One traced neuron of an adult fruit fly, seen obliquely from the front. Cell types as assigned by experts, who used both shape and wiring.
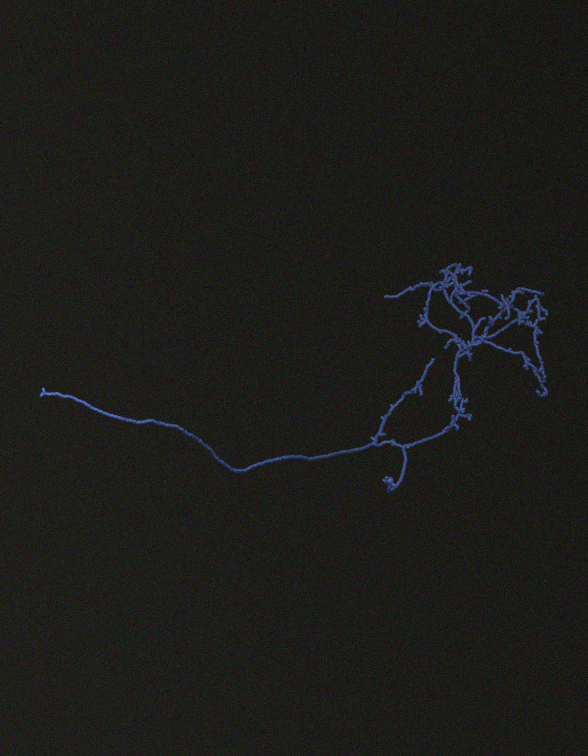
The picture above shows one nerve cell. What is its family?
hemilineage 08B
